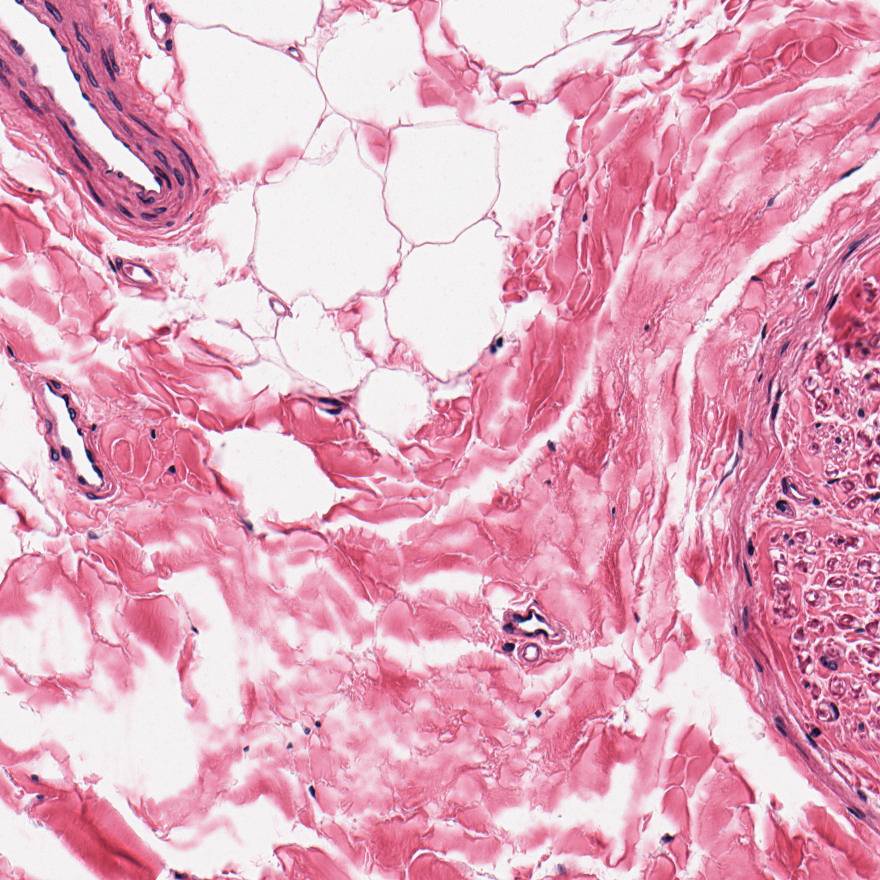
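Tibial nerve in an H&E section: most of what you see is eosinophilic fibrous bundles running in varied directions, with sparse small dark nuclei in that stroma. In the upper centre sits a cluster of adipocytes, those large empty polygonal spaces with thin membranes. Over at the right edge, note the rounded bundle of many small round profiles, enclosed by a layered sheath with flattened nuclei.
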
